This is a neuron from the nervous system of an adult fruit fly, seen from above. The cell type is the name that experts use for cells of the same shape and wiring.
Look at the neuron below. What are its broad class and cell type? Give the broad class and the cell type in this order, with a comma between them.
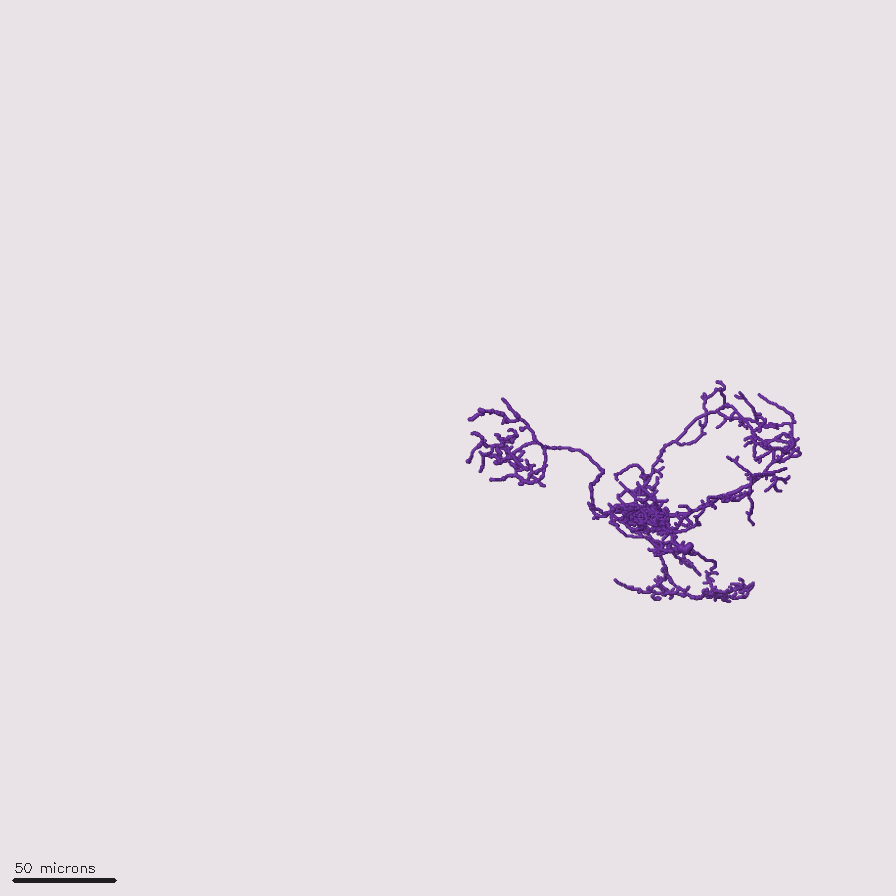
central-brain intrinsic neuron, SMP201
